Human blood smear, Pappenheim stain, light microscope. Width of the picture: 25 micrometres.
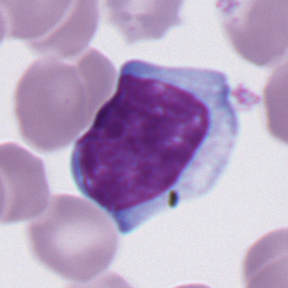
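Typical lymphocyte, the central cell in a stained smear of peripheral blood. Its outline looks angular and irregular, not round. The nucleus, about 12 micrometres across, sits toward the left and takes up about 60% of the cell's area. Its chromatin is dark purple and clumped, with small paler patches. The cytoplasm is broadest right of the nucleus, its blue deeper at the edge than near the nucleus.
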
